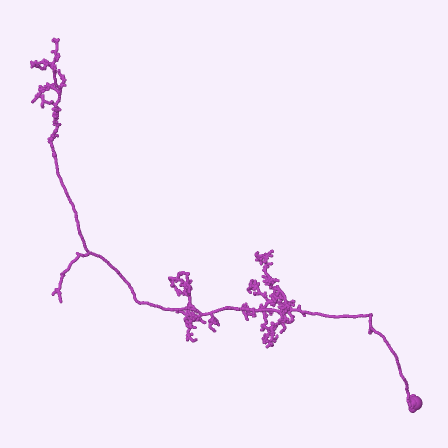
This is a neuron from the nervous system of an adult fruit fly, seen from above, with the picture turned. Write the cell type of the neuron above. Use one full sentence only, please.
Regarding its cell type, the neuron is TmY13.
